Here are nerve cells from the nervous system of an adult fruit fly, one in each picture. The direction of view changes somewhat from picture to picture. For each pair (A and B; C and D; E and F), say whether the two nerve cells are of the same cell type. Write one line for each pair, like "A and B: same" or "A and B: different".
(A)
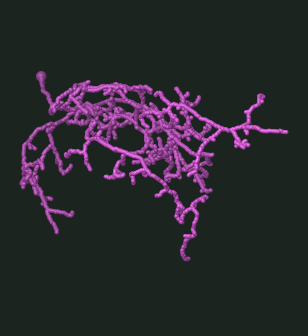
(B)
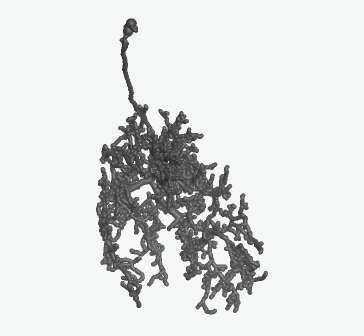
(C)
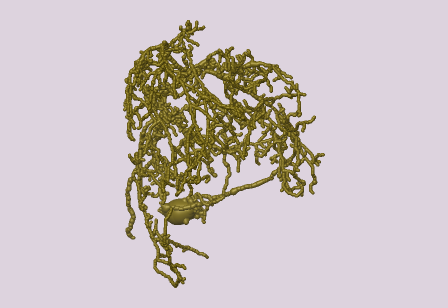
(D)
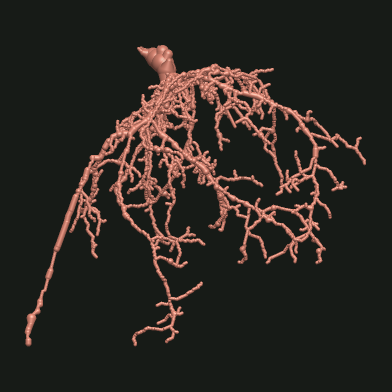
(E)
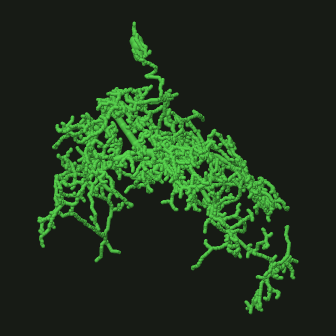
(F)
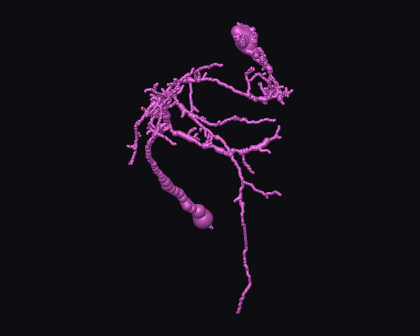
A and B: different
C and D: same
E and F: different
